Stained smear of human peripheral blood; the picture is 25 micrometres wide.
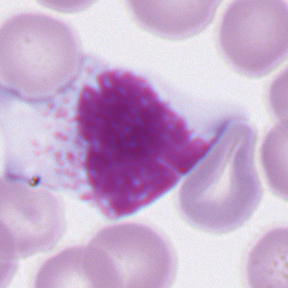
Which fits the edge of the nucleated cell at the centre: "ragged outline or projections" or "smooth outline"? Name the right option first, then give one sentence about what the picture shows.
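Ragged outline or projections. The left border of the cell is ragged and indistinct rather than a smooth line.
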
